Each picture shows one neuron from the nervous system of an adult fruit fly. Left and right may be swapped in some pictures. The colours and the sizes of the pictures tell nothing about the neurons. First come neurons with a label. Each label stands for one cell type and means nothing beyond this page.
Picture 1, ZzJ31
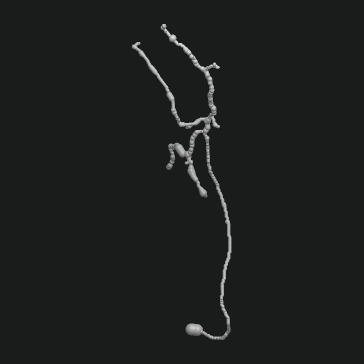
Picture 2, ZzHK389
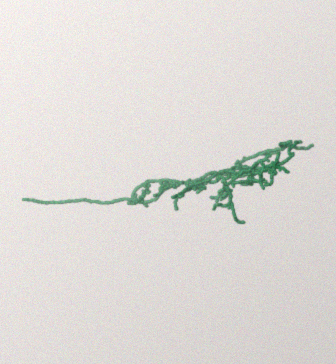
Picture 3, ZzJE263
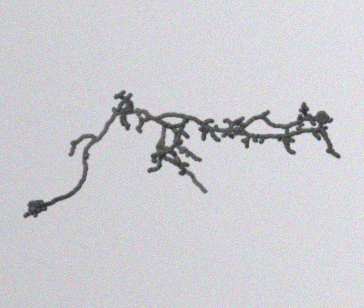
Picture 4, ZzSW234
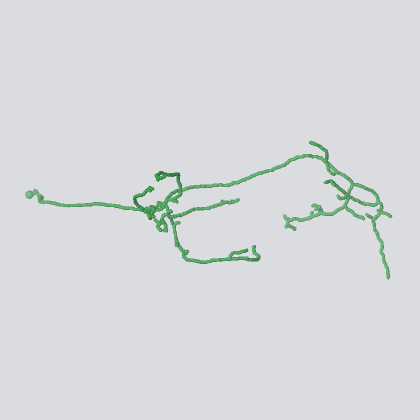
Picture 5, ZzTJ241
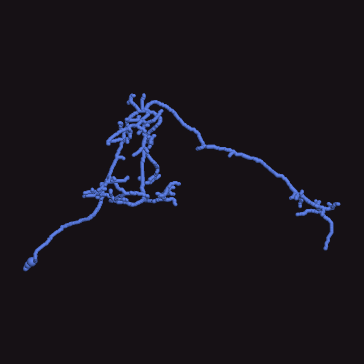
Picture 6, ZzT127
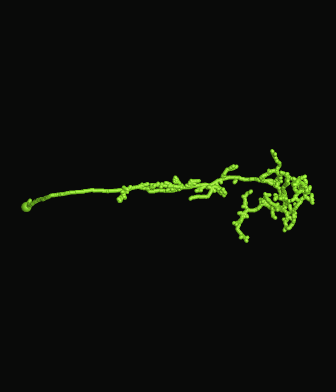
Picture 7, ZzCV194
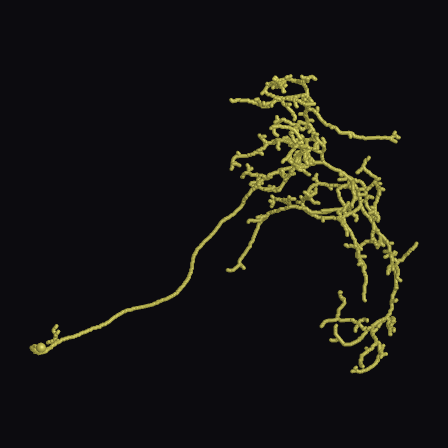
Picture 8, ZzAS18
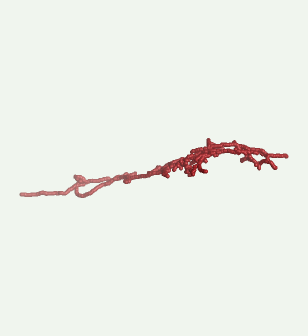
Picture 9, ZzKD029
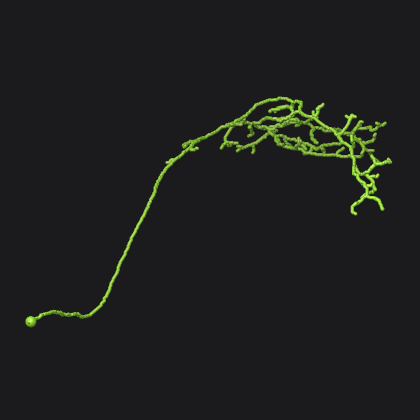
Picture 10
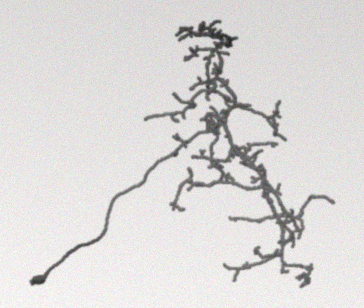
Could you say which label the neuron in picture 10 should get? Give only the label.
ZzCV194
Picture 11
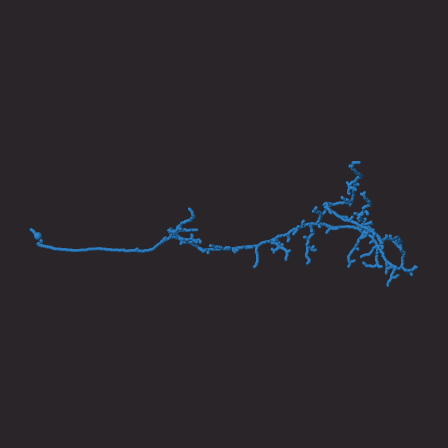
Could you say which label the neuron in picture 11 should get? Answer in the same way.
ZzT127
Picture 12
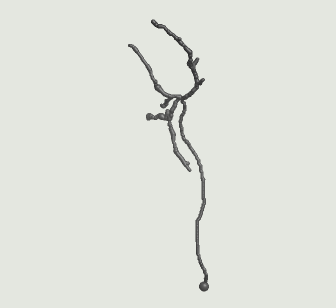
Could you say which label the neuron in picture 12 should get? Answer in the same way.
ZzJ31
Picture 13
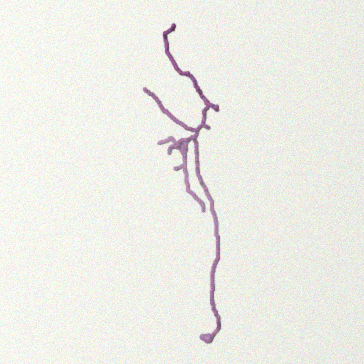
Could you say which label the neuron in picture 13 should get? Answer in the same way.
ZzJ31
